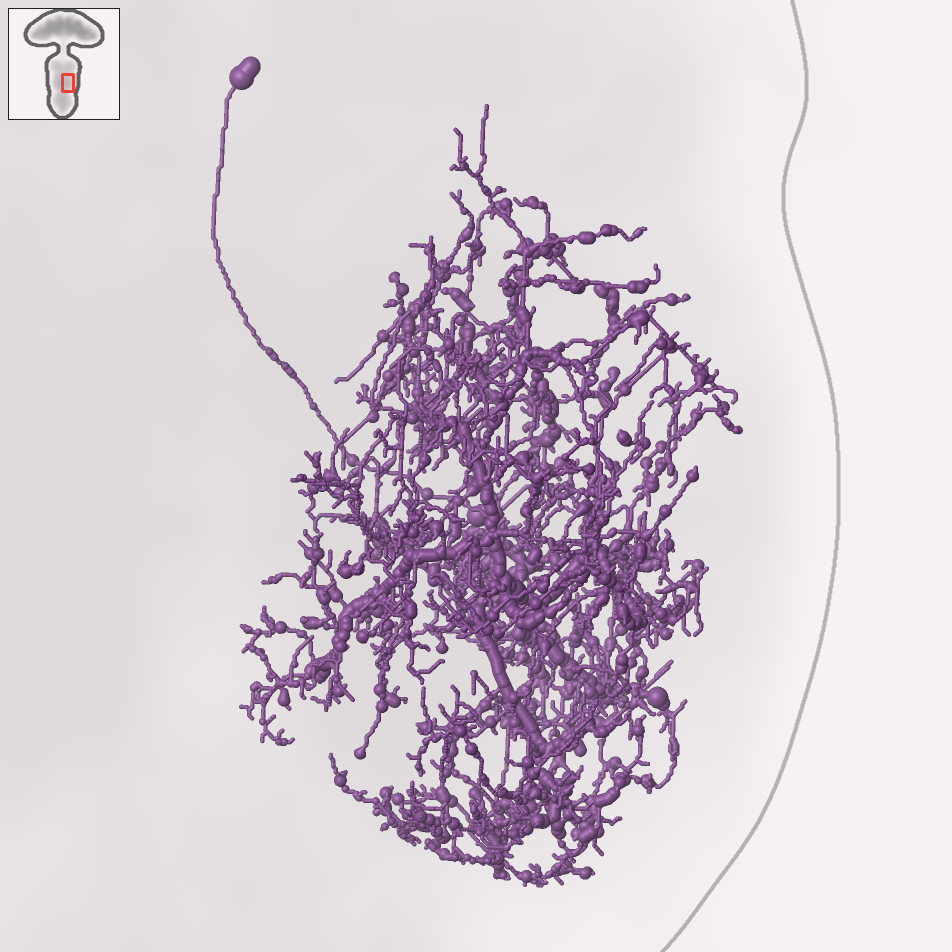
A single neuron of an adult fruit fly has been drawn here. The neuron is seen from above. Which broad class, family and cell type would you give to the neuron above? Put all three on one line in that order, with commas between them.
nerve-cord intrinsic neuron, hemilineage 03A, IN03A007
